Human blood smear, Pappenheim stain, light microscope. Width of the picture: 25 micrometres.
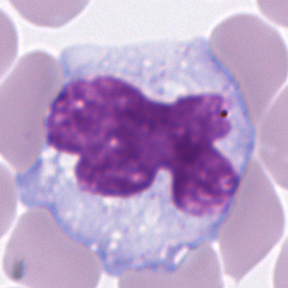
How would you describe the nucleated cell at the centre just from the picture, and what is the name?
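Look first at the cytoplasm: many small clear vacuoles are scattered through it, and it holds no coarse orange or purple granules. Now the chromatin, which is fine and lacy rather than coarsely clumped. The nucleus folds into broad lobes that stay joined by wide bands, not thin strands. This cell is a monocyte.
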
